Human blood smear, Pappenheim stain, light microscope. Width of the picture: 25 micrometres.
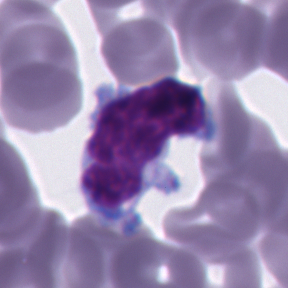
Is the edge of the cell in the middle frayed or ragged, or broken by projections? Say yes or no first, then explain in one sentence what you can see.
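Yes. The outline of the cell is irregular and frayed rather than smooth.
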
